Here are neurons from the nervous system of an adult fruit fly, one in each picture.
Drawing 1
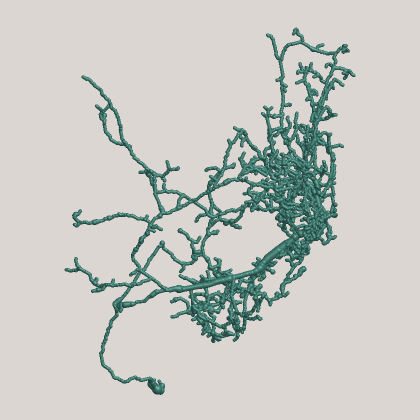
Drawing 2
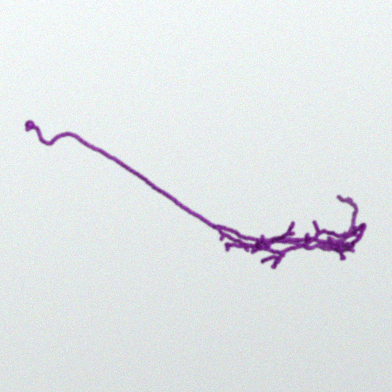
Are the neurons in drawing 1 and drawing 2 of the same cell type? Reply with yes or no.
no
